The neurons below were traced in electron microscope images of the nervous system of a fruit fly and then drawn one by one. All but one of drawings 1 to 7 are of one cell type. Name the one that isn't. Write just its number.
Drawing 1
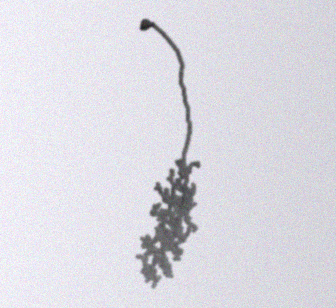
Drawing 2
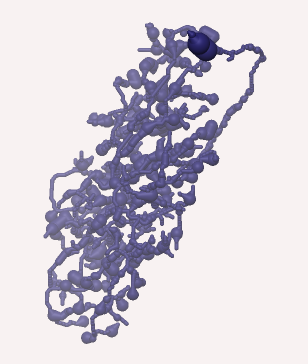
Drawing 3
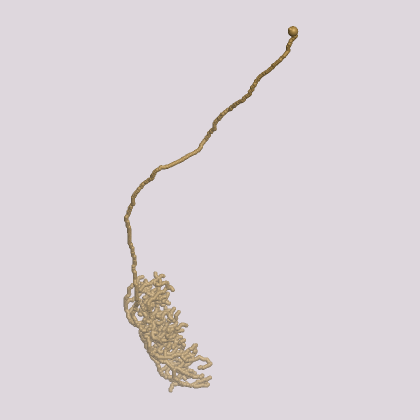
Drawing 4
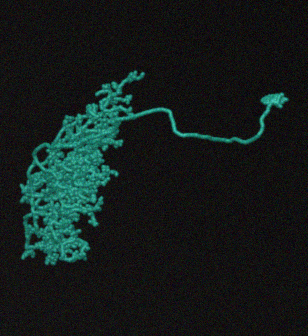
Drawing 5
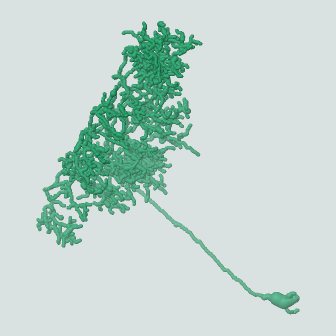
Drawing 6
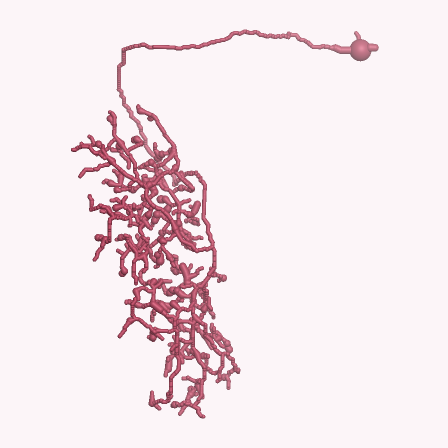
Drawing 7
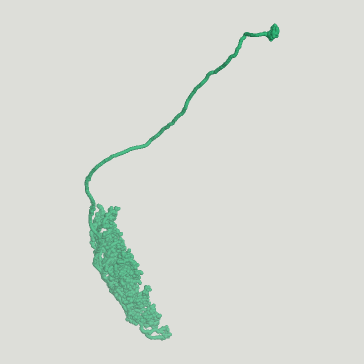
5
